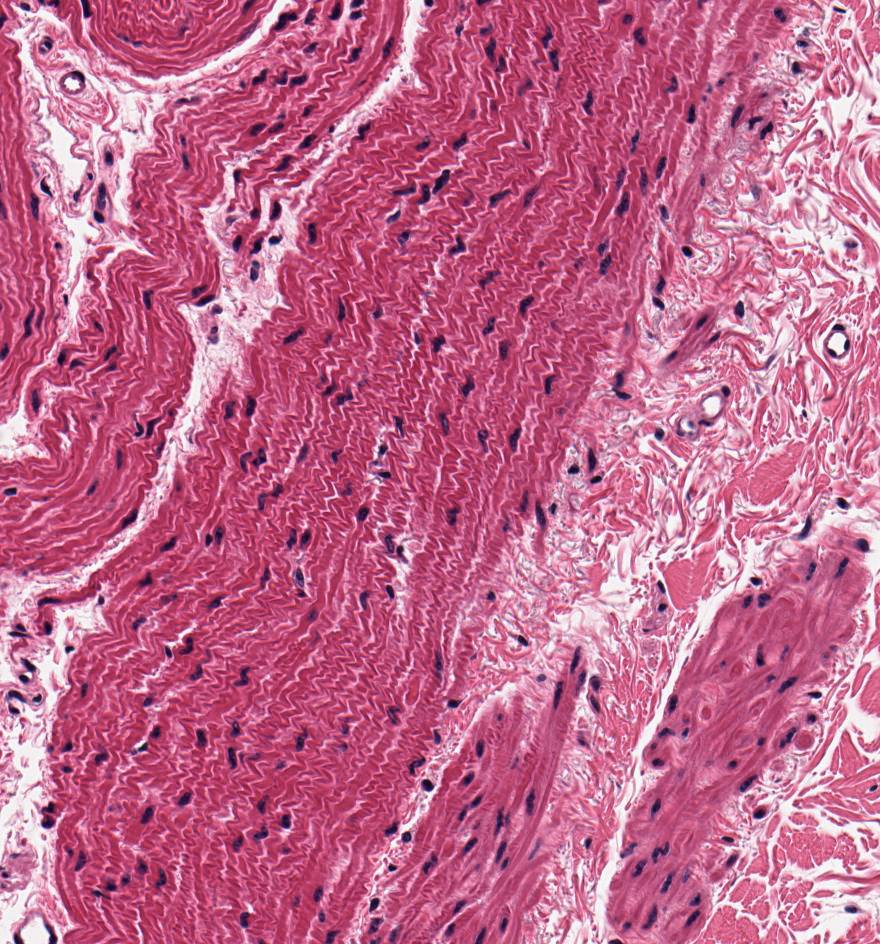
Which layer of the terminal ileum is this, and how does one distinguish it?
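This is smooth muscle, a broad band running diagonally from the lower left towards the upper right across the middle. Its cytoplasm is deeply eosinophilic without cross-striations, and its elongated, dark-staining nuclei lie parallel to the fibres.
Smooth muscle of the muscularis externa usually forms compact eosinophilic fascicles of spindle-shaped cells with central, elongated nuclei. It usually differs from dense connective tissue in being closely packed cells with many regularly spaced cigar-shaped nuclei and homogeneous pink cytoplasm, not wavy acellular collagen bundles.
In the lower right, smaller smooth muscle bundles lie separated by connective tissue.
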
